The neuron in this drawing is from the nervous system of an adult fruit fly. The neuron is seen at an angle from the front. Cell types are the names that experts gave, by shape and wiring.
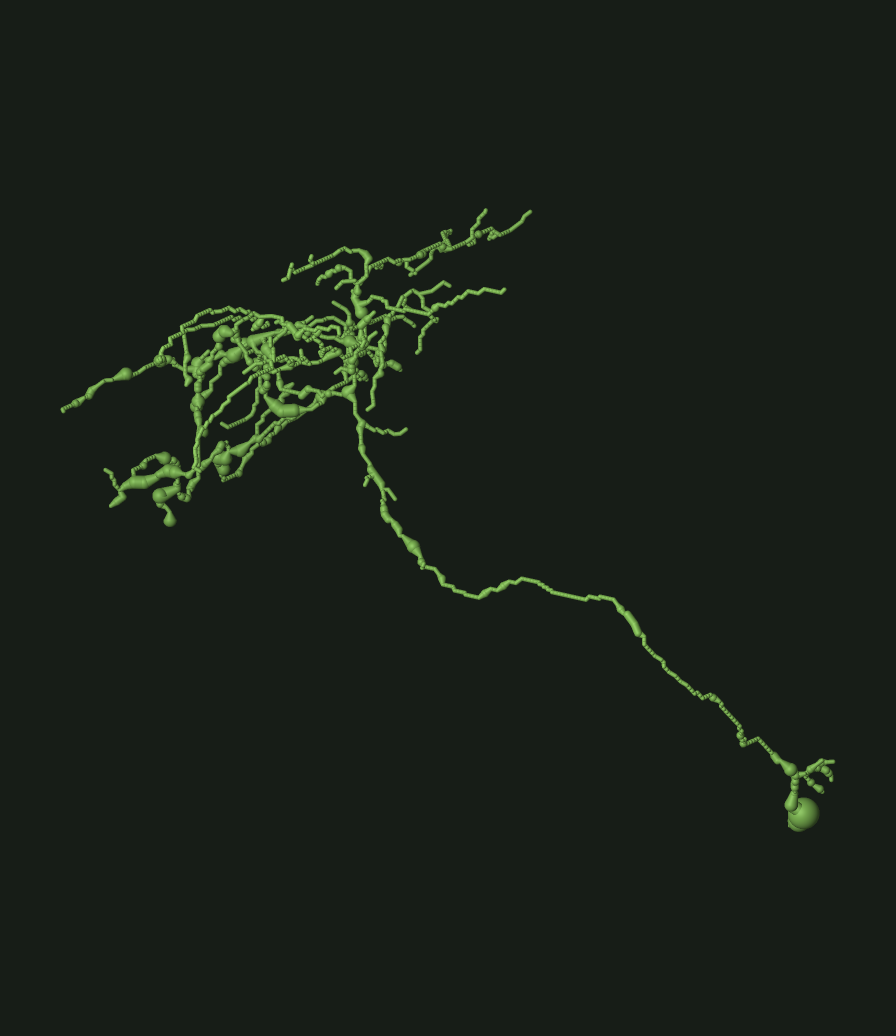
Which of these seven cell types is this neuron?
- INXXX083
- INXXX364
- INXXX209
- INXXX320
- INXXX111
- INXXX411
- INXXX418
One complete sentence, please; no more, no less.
The cell type for the neuron is INXXX364.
